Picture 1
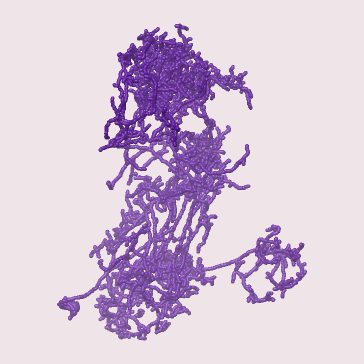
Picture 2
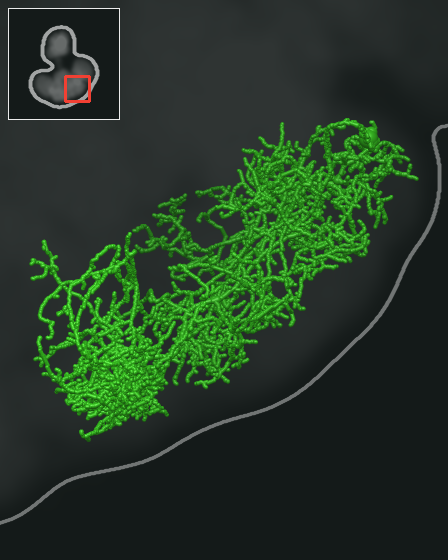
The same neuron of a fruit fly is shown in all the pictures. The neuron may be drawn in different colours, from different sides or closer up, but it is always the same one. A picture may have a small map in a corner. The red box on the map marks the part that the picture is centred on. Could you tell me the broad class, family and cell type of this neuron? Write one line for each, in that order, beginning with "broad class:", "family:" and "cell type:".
broad class: central-brain intrinsic neuron
family: LHCENT
cell type: LHCENT3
